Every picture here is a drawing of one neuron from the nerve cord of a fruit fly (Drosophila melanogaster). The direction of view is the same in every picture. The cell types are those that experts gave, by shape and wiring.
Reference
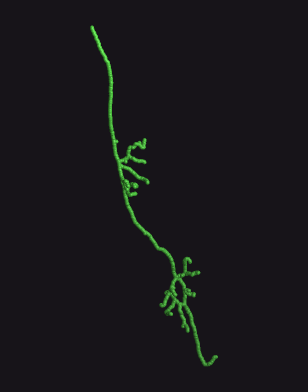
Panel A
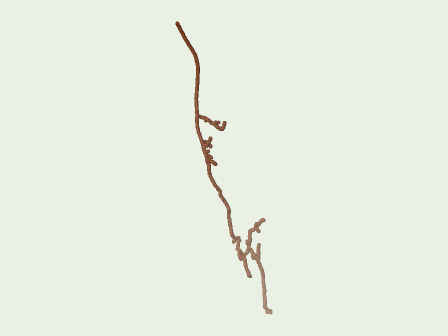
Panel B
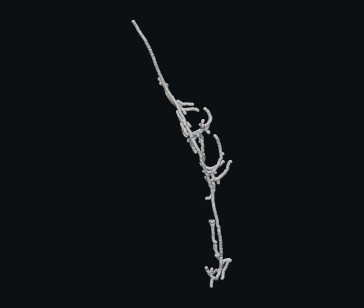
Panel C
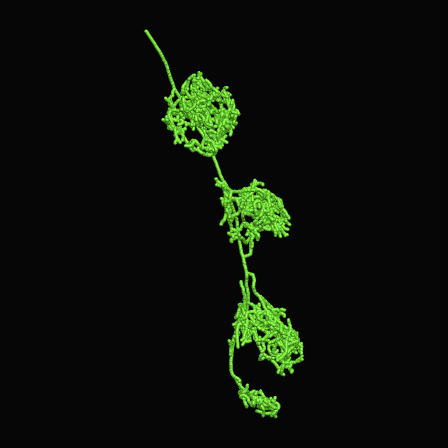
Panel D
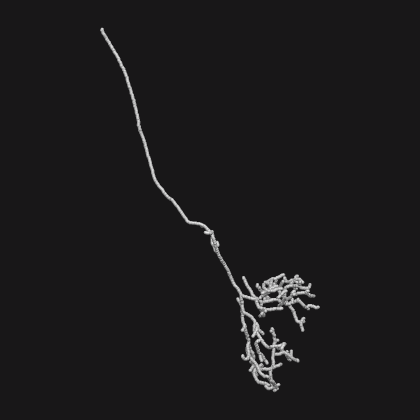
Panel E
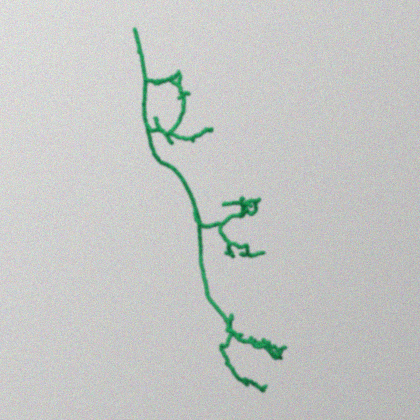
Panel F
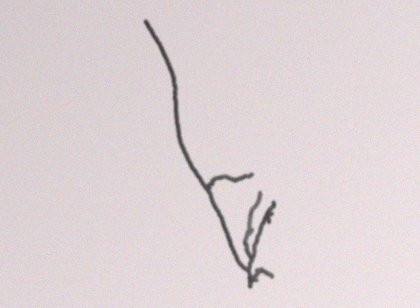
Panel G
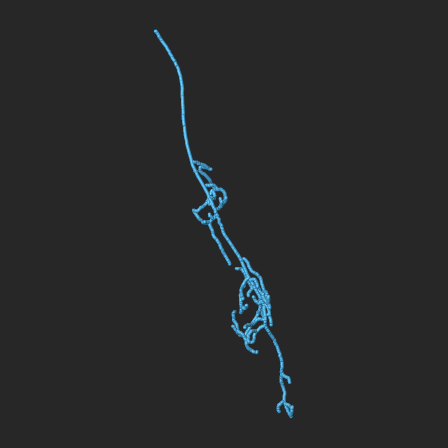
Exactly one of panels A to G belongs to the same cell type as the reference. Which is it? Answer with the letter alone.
A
